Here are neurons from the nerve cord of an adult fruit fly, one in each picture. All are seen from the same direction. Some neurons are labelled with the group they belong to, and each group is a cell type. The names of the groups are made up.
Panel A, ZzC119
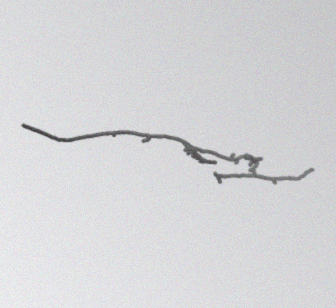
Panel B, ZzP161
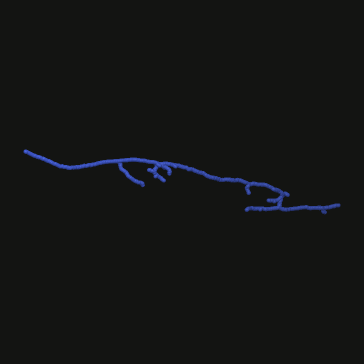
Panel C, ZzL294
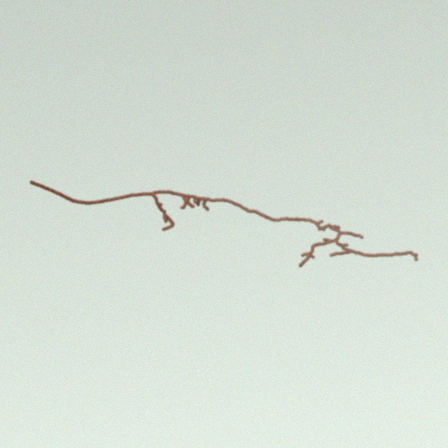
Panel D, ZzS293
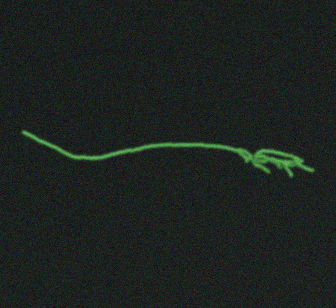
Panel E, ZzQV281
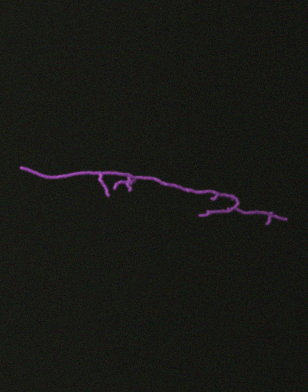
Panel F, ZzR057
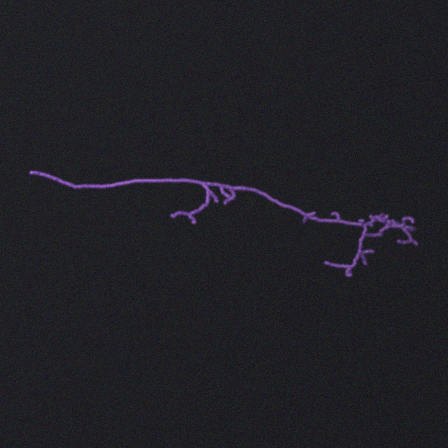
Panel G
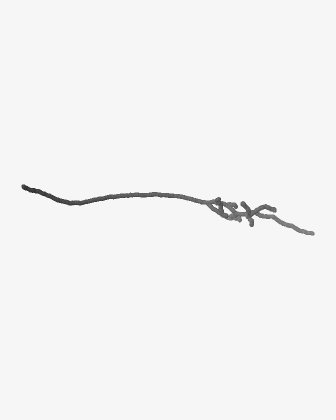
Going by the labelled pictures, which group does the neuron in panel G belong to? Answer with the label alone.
ZzS293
